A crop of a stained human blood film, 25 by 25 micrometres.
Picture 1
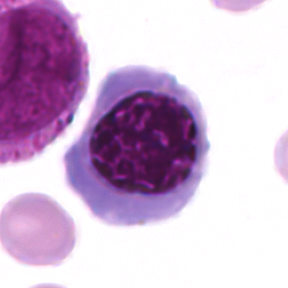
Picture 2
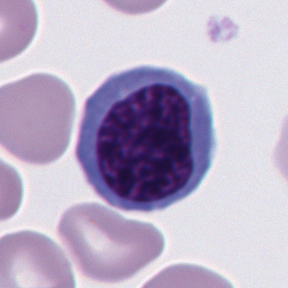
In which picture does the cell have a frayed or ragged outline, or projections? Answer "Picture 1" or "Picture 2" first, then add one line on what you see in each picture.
Picture 1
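In picture 1: The cell outline is irregular, with blunt angular bulges rather than a smooth curve.
In picture 2: The cell outline is round with a smooth edge.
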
